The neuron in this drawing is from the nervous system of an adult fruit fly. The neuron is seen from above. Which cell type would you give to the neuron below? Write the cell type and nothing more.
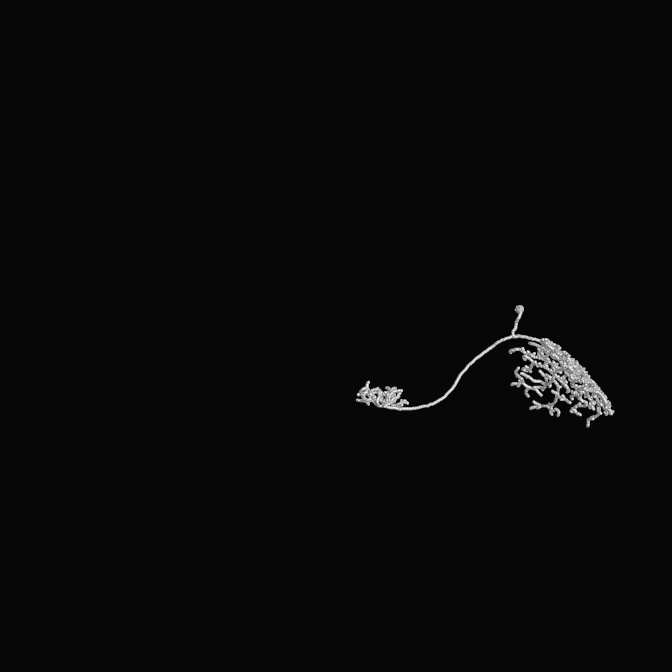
MeVP59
